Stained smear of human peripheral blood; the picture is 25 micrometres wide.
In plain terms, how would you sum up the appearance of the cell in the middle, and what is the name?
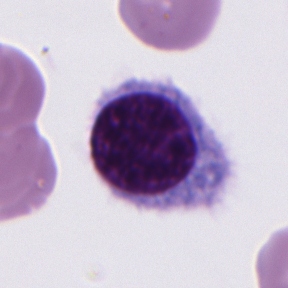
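Measuring about 13 by 11 micrometres, the cell has a border that is irregular and ragged rather than smooth. Its round nucleus, about 9 micrometres across, fills about 60% of the cell's area and sits off-centre toward the upper left, with most of the cytoplasm to its right and lower right. The chromatin is dense and dark purple with coarse clumping. No coarse granules are present in the cytoplasm. The cell is a hairy cell.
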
